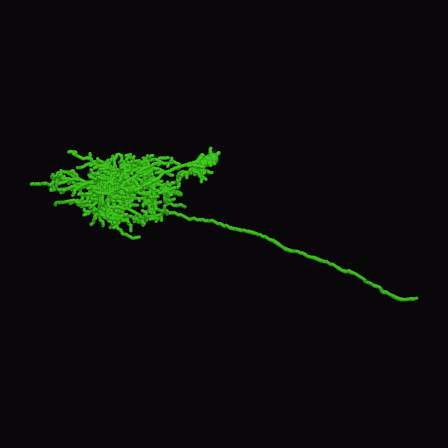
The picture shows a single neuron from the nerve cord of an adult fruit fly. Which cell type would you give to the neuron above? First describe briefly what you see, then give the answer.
The picture shows dozens of branch ends. In this view it is more than twice as wide as it is tall. Its broad class is motor neuron of the nerve cord. It is of cell type MNad06.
